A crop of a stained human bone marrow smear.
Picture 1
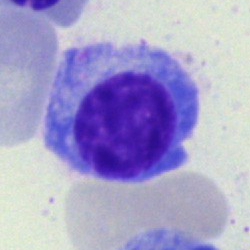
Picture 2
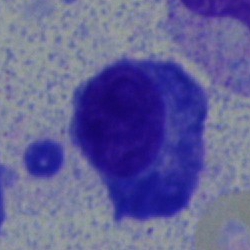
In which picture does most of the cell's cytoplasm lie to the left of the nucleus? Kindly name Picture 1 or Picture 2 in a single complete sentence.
Picture 1 shows a cell whose nucleus lies toward the right.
